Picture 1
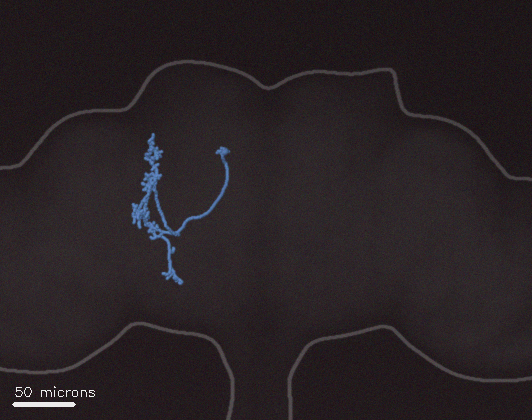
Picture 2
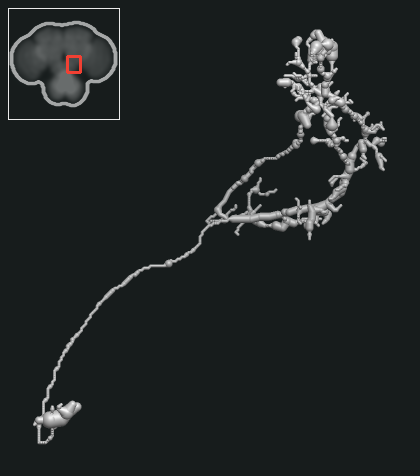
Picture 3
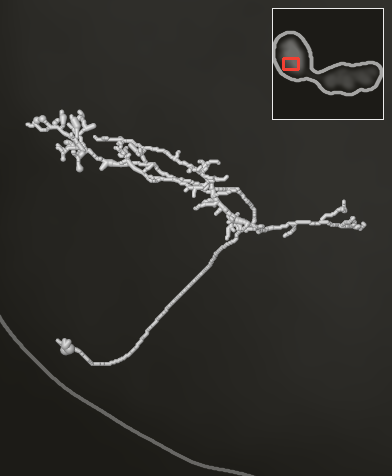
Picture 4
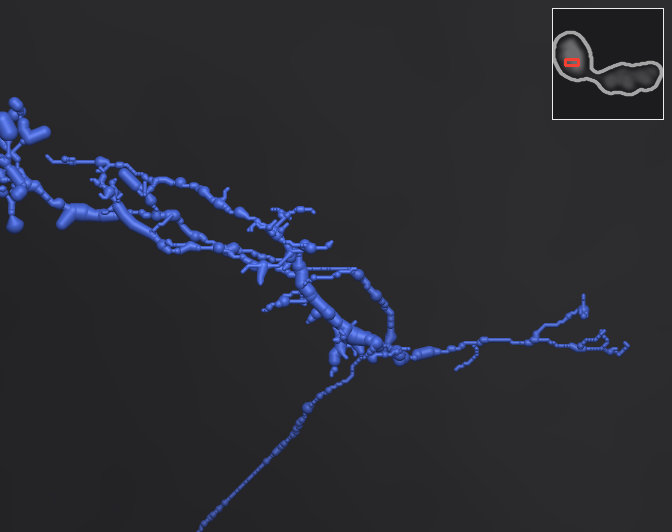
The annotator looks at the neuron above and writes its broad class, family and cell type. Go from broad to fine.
central-brain intrinsic neuron; hemilineage MD3; AMMC035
